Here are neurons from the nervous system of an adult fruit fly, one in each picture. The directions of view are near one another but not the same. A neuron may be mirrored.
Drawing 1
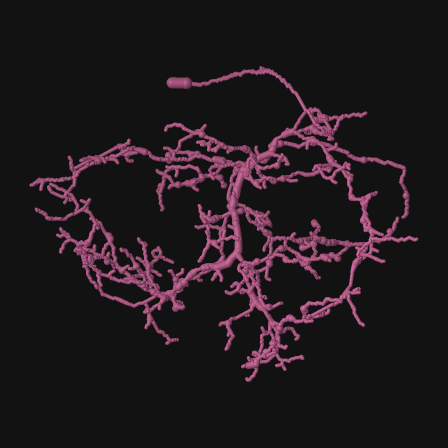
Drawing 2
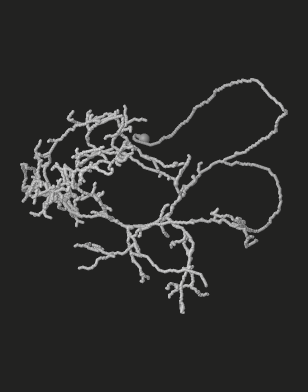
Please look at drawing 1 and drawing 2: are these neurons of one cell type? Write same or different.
different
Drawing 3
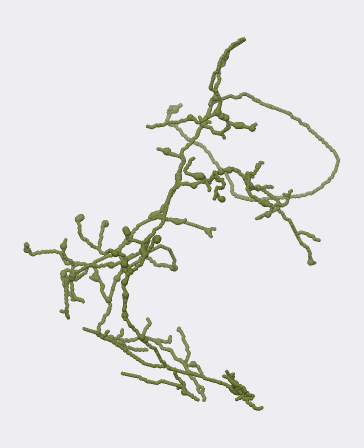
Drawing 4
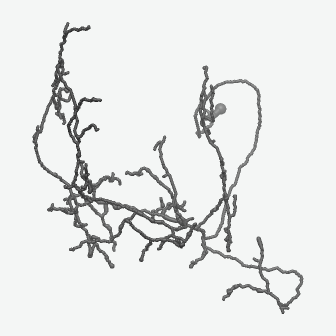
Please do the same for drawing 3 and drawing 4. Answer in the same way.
same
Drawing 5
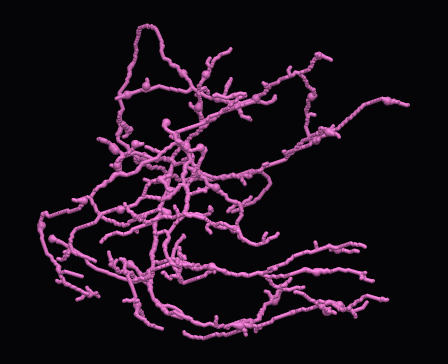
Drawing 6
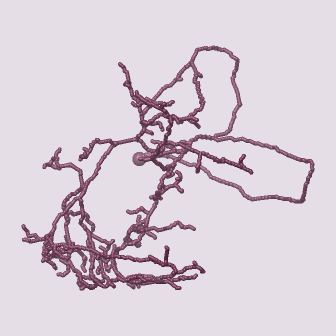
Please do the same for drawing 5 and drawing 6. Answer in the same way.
same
